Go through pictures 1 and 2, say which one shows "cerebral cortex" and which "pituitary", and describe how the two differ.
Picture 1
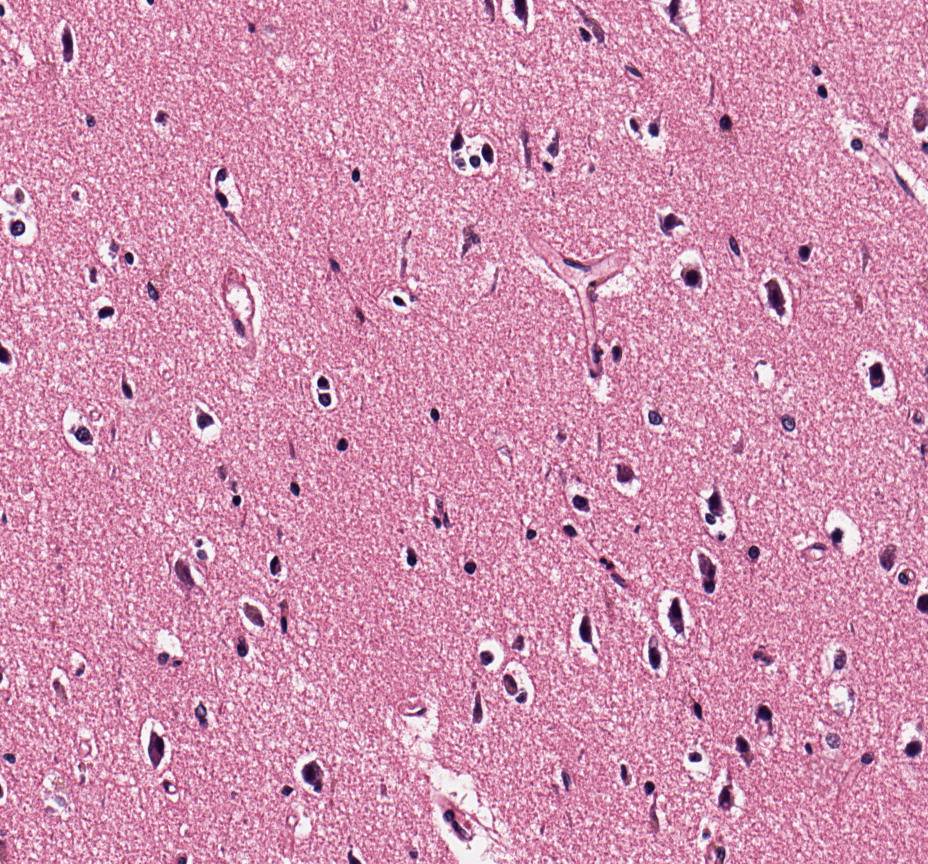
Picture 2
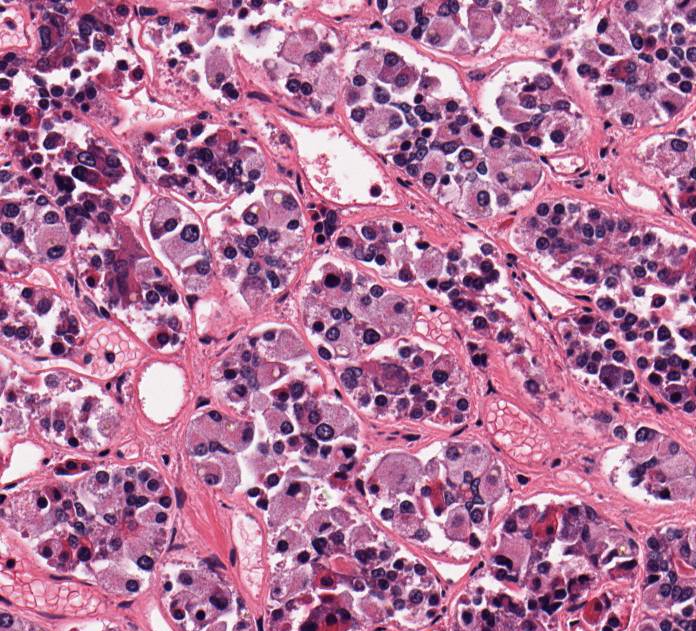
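Answer: cerebral cortex in picture 1, pituitary in picture 2. The cerebral cortex has a finely granular, pale pink fibrillary background without epithelium, glands or tubules, its cells lying singly and fairly evenly scattered. Larger angular cells with dark, shrunken-looking nuclei lie among numerous small, round, dark nuclei with little cytoplasm. Pituitary cells lie in rounded nests within thin pink fibrous septa holding scattered red blood cells; white gaps separate many nests from the septa. Cytoplasm there ranges from deep red-pink through purple to pale.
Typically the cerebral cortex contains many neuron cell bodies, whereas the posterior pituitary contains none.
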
